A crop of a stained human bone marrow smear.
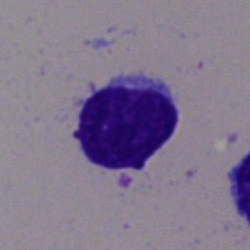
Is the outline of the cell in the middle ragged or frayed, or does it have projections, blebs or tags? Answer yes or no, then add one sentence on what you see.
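Yes. The cytoplasm along the top edge looks frayed and ragged.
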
